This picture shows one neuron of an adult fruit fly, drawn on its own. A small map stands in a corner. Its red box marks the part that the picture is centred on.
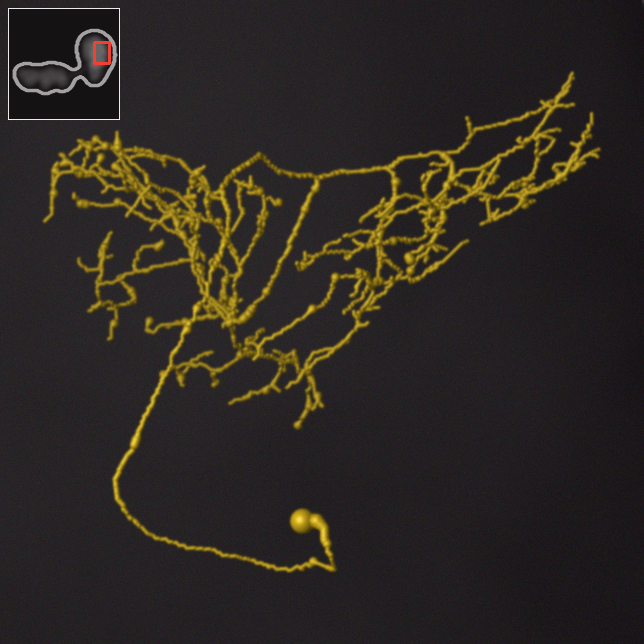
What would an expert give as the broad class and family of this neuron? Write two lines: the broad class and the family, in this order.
central-brain intrinsic neuron
hemilineage LALv1_dorsal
